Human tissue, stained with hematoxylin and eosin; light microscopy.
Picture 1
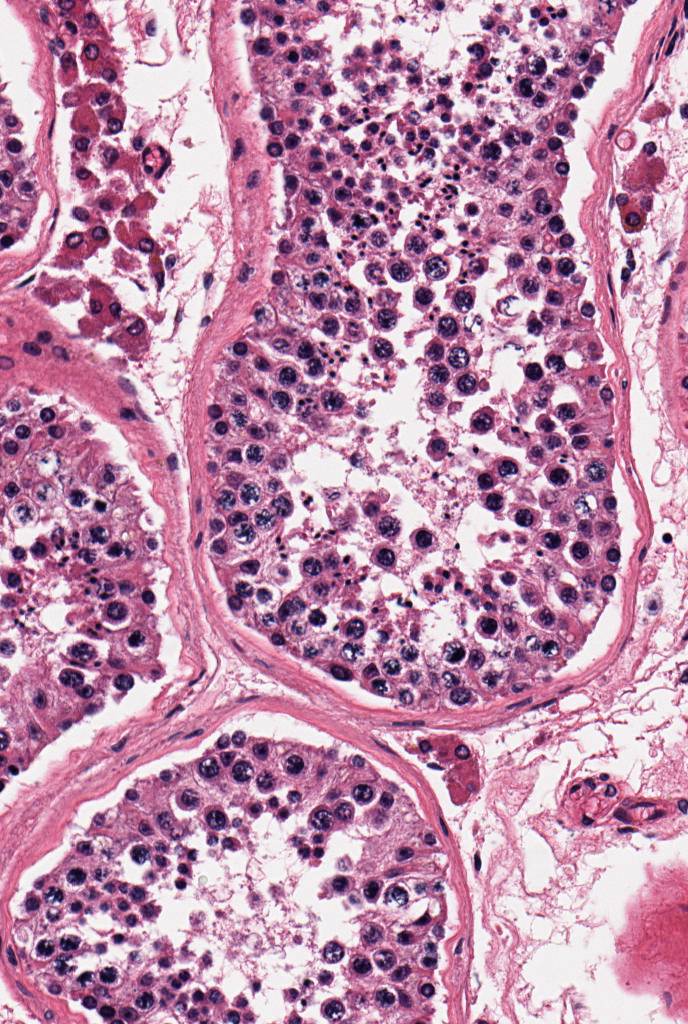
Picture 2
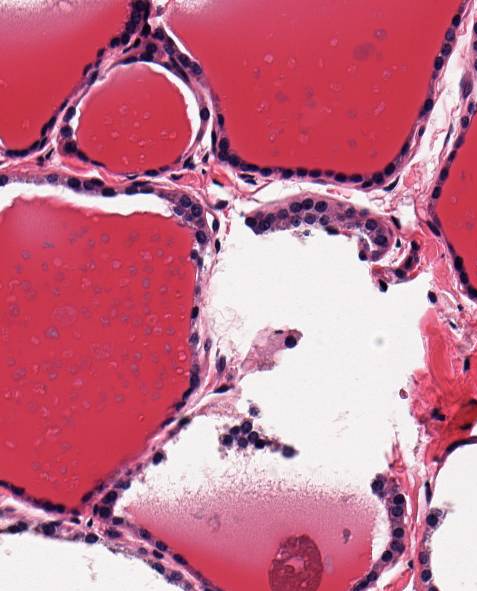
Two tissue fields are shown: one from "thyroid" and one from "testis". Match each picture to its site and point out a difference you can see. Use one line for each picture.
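Picture 1 – testis. The tubules are lined by a stratified epithelium many cells deep, from the wall toward the lumen.
Picture 2 – thyroid. Each follicle is lined by a single layer of flattened to low cuboidal epithelial cells.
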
